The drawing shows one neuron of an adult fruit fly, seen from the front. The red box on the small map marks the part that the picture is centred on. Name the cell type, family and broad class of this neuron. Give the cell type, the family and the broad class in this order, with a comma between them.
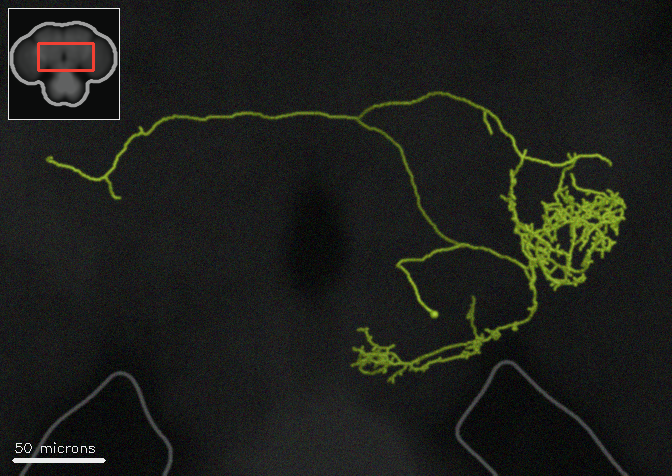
CB2132, hemilineage LALv1_ventral, central-brain intrinsic neuron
